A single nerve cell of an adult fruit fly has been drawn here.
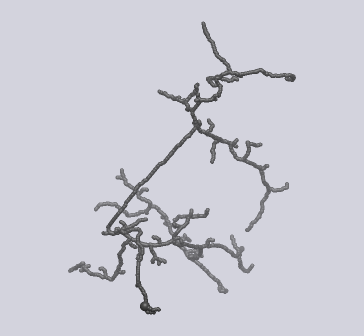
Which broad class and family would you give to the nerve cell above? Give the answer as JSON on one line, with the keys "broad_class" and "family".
{"broad_class": "central-brain intrinsic neuron", "family": "hemilineage PSp3"}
